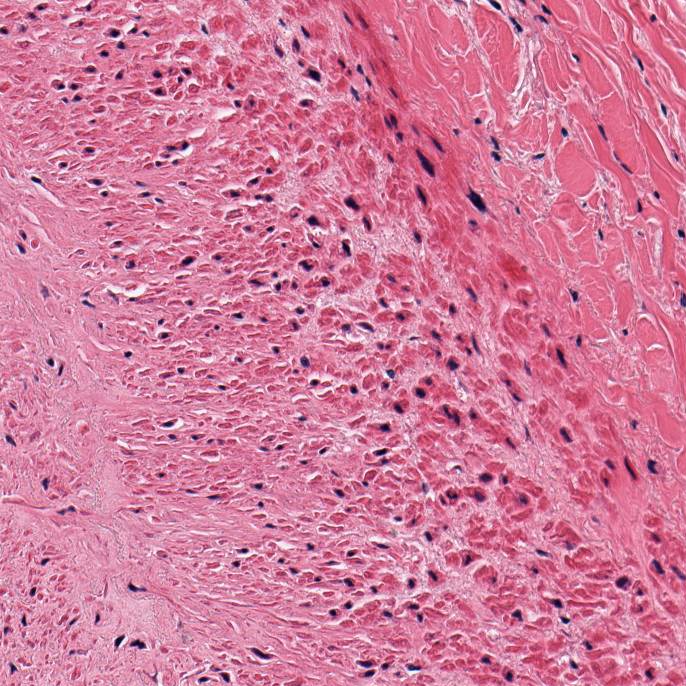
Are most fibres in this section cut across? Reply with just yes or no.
Yes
